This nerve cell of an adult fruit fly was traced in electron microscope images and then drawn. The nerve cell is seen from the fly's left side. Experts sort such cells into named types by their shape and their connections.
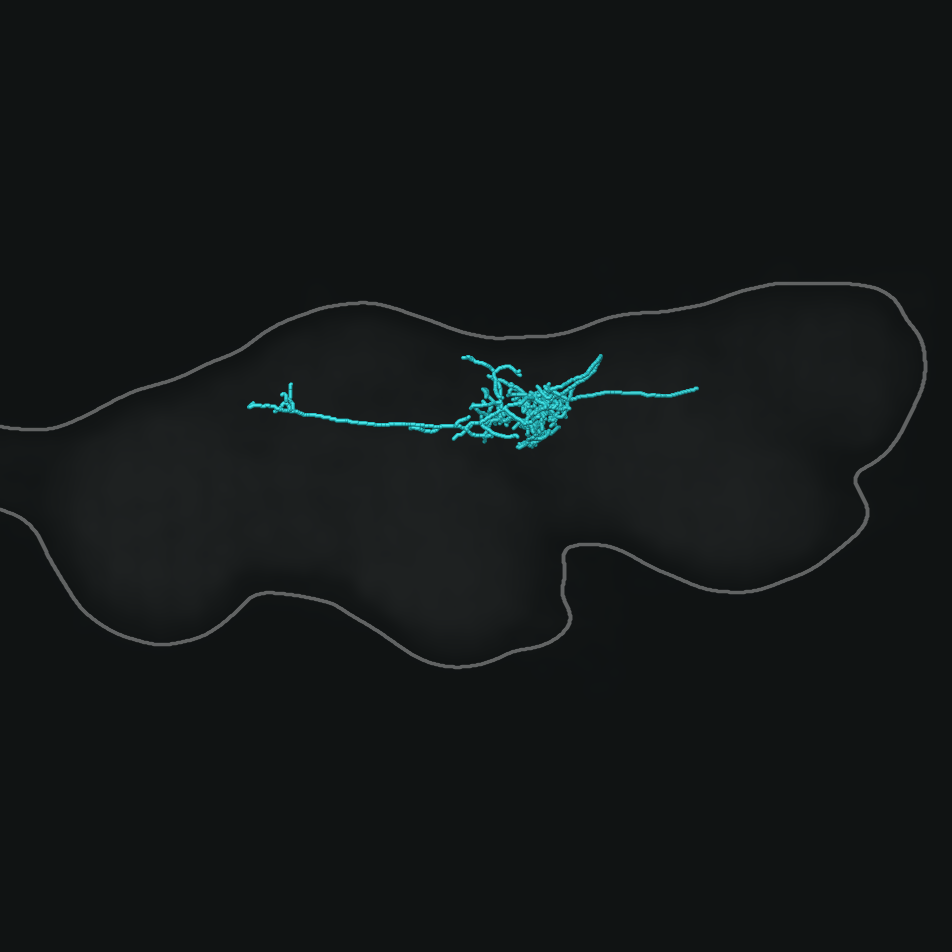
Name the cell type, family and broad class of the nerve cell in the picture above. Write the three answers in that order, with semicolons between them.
IN06A052; hemilineage 06A; nerve-cord intrinsic neuron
